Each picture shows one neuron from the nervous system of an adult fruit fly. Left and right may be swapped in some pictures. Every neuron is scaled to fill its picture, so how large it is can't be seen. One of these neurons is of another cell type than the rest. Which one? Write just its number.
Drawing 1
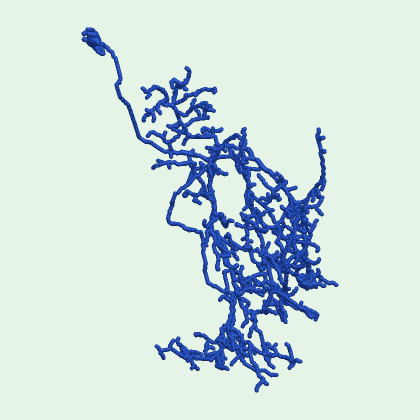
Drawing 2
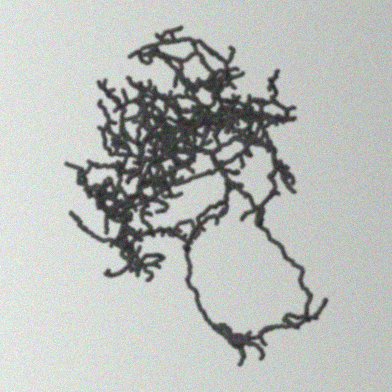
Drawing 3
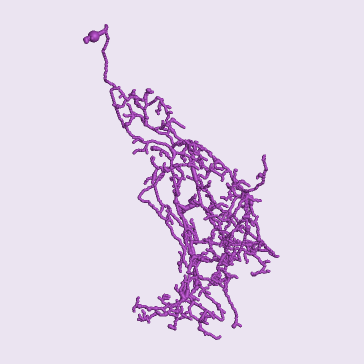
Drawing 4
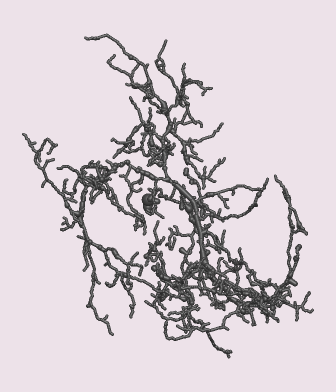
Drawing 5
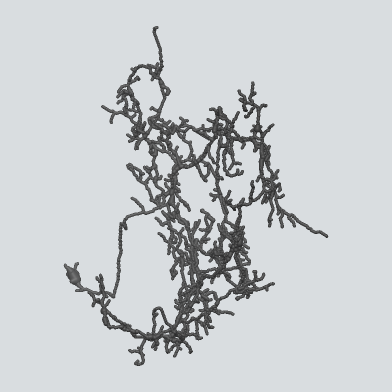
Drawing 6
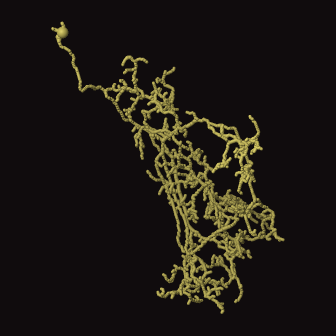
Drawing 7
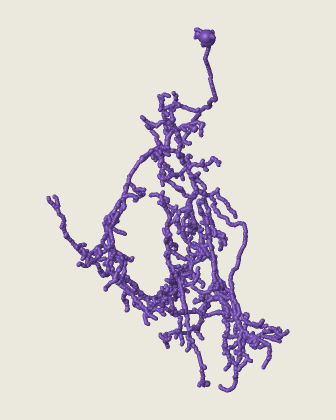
2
